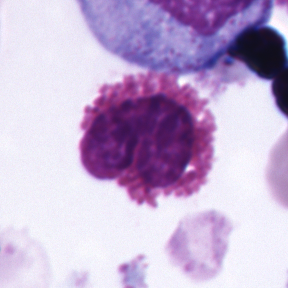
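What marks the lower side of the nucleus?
A deep notch cutting into it.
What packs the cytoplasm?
Coarse reddish-purple granules, which also give the roughly round cell its bumpy edge.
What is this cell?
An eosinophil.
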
